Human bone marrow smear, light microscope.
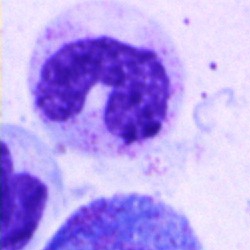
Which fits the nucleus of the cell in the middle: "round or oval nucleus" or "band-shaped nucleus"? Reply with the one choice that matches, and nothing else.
Band-shaped nucleus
